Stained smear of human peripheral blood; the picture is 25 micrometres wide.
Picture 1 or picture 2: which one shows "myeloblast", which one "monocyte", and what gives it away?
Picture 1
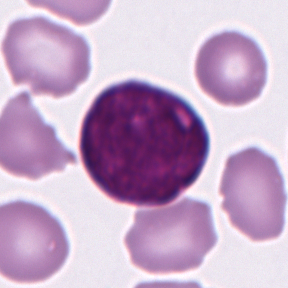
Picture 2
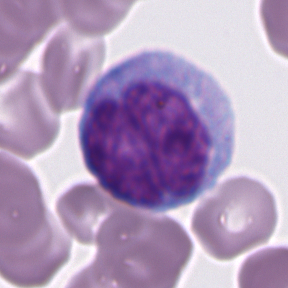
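The cell in picture 1 is a myeloblast, and the cell in picture 2 is a monocyte. Start with the nucleus: in picture 1 it is round in outline and stains a deep purple, while in picture 2 a fold or groove runs roughly from top to bottom across it.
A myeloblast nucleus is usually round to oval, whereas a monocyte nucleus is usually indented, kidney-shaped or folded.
Next, the cytoplasm of the myeloblast shows only as a very thin, dark blue rim at the cell's edge, and its nucleus fills about 90% of the cell's area.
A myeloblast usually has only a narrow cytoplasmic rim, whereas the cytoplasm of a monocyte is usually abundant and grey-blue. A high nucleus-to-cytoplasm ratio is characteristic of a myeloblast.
The size of the nucleus will not separate these two, because in each cell it is about 11 micrometres across. The myeloblast as a whole is about 1.75 times as wide as a red cell that lies whole in the picture. Both cells have smooth outlines: the myeloblast has no surface projections, and the monocyte is round. In the monocyte you will find no distinct granules and no clear vacuoles in the cytoplasm, and in the myeloblast no nucleoli are distinct in the nucleus. Two landmarks help you find your way: a small pale elongated spot in the upper right of the myeloblast, and red cells pressing against the lower edge of the monocyte.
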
